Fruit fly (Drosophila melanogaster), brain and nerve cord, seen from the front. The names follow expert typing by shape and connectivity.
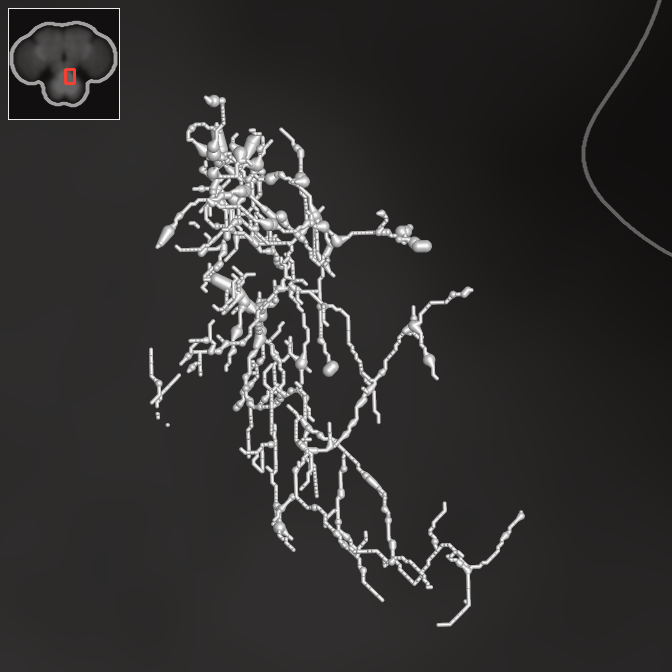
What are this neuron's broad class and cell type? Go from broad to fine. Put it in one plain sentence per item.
A nerve-cord intrinsic neuron, type INXXX376.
